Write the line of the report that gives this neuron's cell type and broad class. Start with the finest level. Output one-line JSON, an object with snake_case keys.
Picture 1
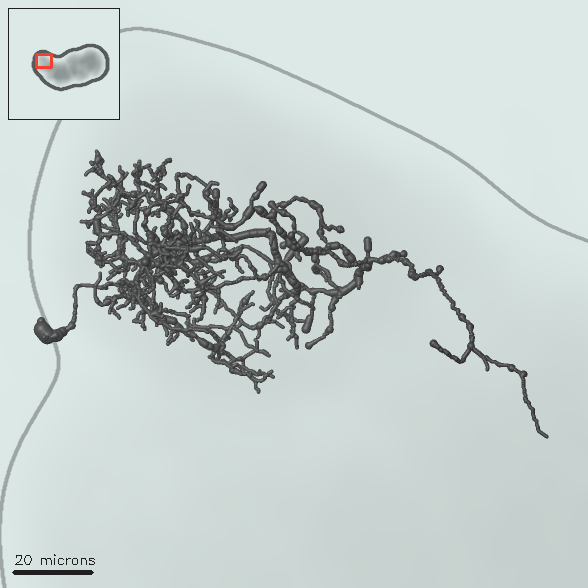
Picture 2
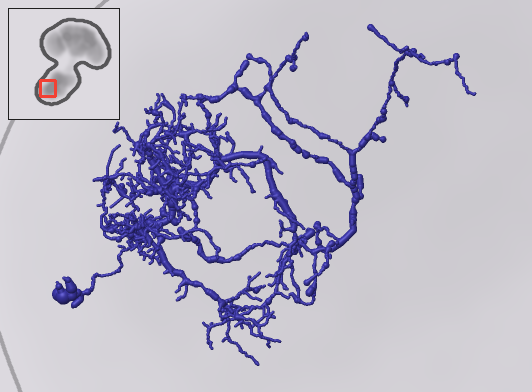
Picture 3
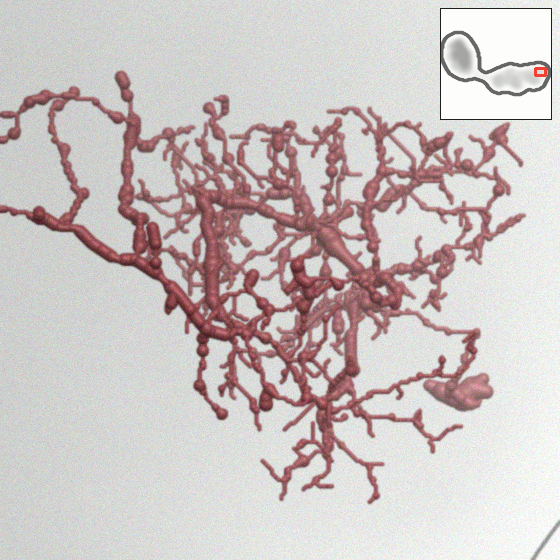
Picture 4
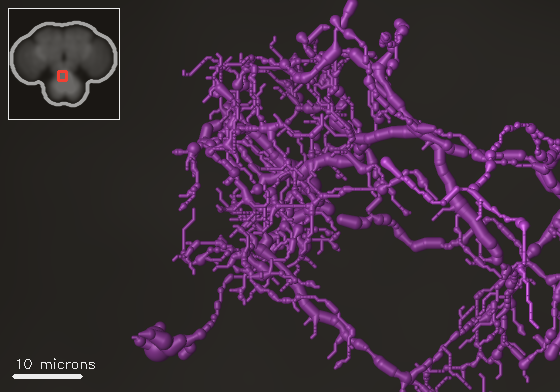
{"cell_type": "INXXX257", "broad_class": "nerve-cord intrinsic neuron"}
